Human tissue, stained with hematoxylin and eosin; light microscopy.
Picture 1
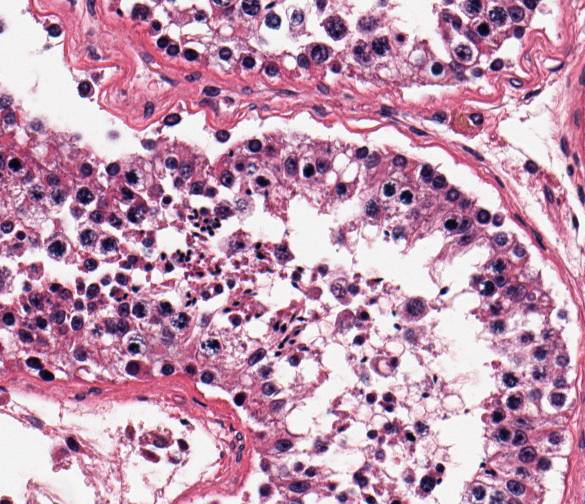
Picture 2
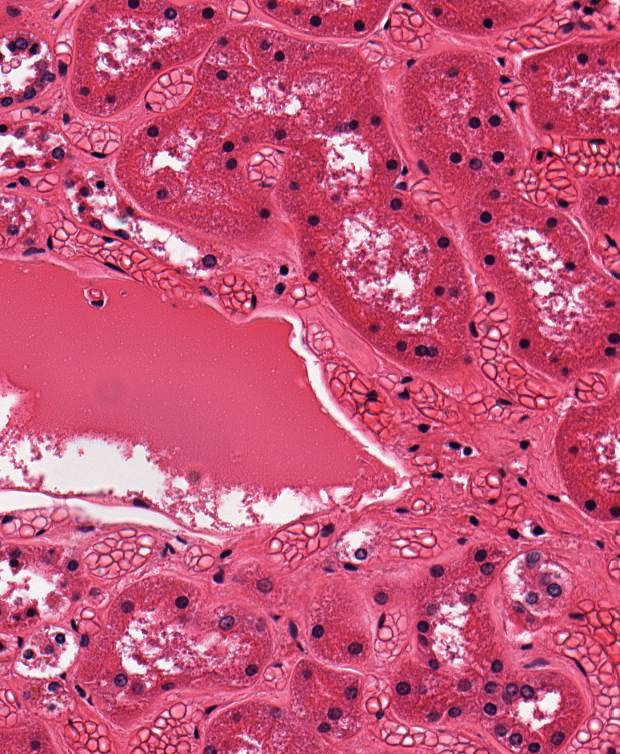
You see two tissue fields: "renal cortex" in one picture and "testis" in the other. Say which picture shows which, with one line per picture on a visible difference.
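Picture 1 is from the testis. The tubule lining is a stratified epithelium many cells deep, made of rounded cells with dark round nuclei.
Picture 2 is from the renal cortex. Most of the field is taken up by closely packed, rounded and elongated tubular profiles, each lined by a single layer of cells.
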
